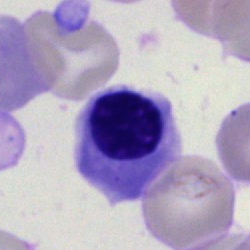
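Erythroblast at the centre of this bone marrow smear. Notice that its nucleus sits off-centre, toward the upper part of the cell, so the widest band of cytoplasm lies below it. Look closely and you will find no visible granules and no clear vacuoles in that cytoplasm. The outline is irregular and angular, with a small pointed corner at the bottom.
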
